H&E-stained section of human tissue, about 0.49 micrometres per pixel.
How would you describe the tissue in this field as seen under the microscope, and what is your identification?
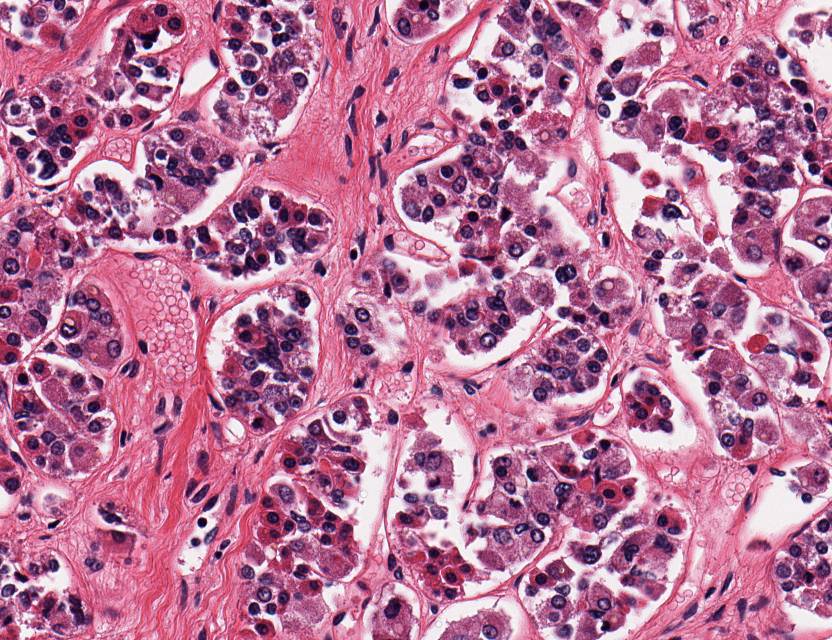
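Nests of cells with abundant granular purplish-pink cytoplasm; scattered among them, cells with intensely red, eosinophilic cytoplasm. Stromal bands carry scattered spindle-shaped nuclei lying along the fibres. Clear clefts separate many nests from surrounding stroma, consistent with shrinkage artefact. Tissue: pituitary.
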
